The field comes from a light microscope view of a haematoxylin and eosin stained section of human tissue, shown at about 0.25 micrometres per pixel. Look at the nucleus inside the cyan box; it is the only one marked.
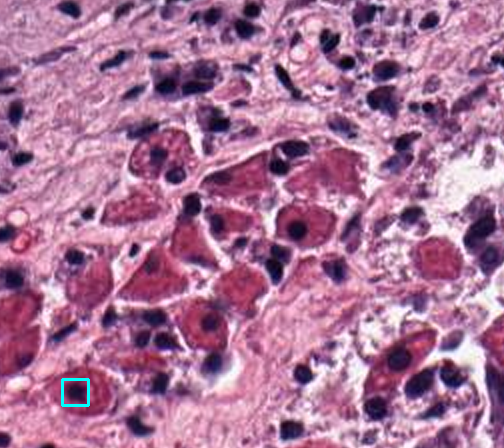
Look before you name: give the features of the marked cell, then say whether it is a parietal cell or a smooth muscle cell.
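The nucleus is round, dark and even, and sits in the middle of the cell. The cell lies on its own in loose, pale pink tissue, slightly apart from a larger pink cell just above and to its left. Smaller dark nuclei, some elongated, are scattered in the surrounding tissue below and to the right of it. Type of cell: parietal cell.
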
